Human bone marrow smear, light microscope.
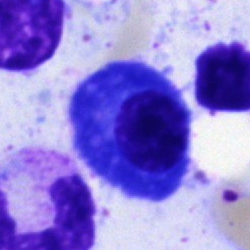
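Plasma cell, centre of a stained human bone marrow smear under the light microscope. Its abundant cytoplasm, stained a deep, intense blue, takes up more of the cell than the nucleus does. The nucleus holds dense, dark purple chromatin. The outline is rounded and smooth-edged, with no surface projections.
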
